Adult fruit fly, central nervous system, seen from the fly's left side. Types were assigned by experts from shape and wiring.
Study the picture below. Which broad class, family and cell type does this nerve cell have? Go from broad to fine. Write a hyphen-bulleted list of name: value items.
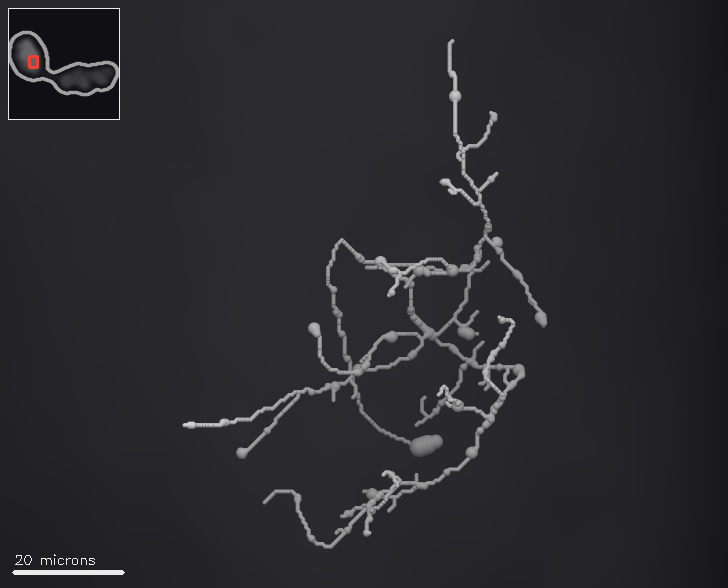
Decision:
- broad class: optic-lobe intrinsic neuron
- family: Li
- cell type: Li35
